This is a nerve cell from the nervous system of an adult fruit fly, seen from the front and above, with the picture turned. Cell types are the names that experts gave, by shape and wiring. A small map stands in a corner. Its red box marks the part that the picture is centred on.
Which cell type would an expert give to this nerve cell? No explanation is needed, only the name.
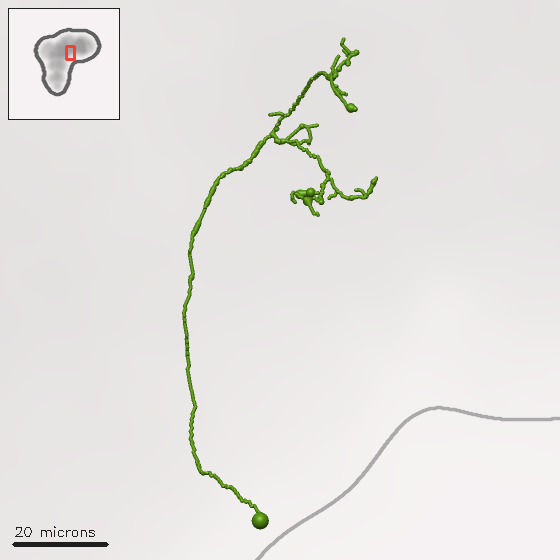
vDeltaM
